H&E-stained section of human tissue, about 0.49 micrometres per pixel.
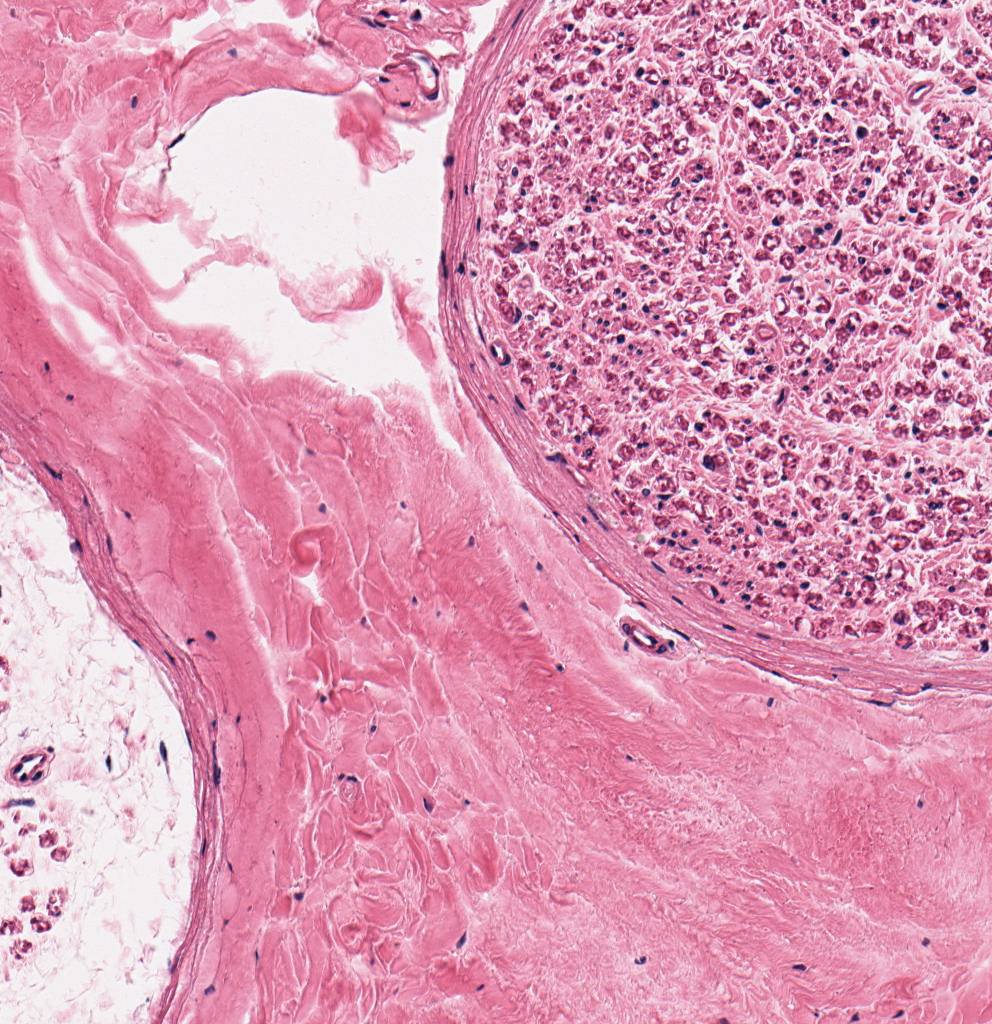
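Tibial nerve: a large rounded nerve fascicle occupies the upper right of the field. Its fibres, cut across, appear as many small dark-pink dots set in a pale pink meshwork. A thin, concentrically layered sheath of flattened cells with elongated dark nuclei encloses the fascicle. In the dense collagen, nuclei are few, small, dark and flattened.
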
